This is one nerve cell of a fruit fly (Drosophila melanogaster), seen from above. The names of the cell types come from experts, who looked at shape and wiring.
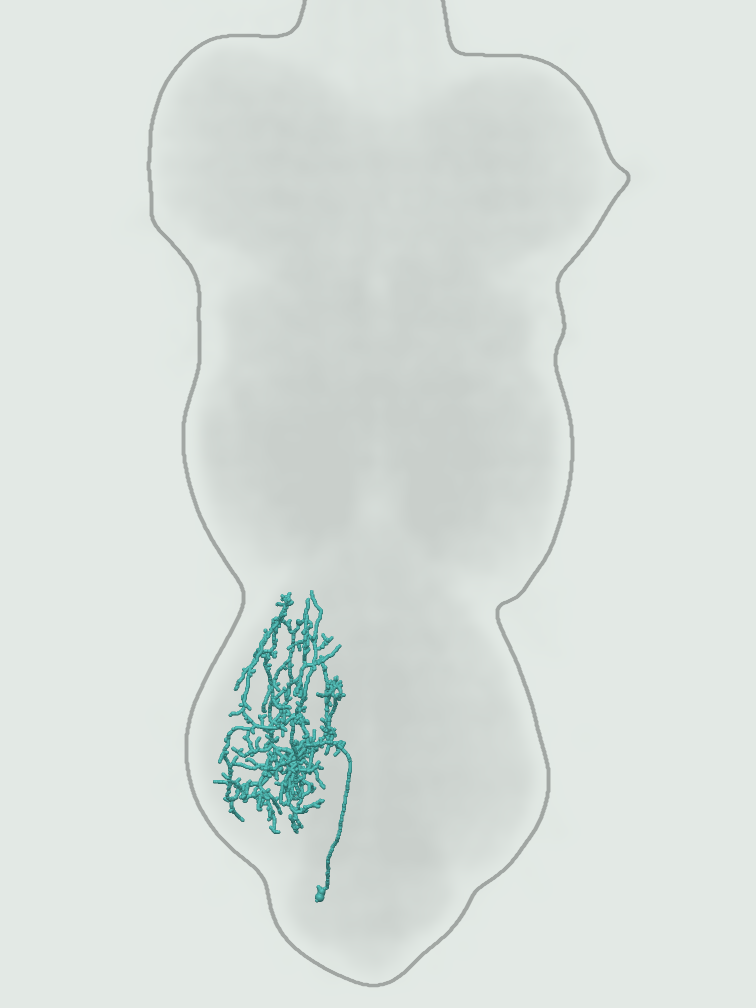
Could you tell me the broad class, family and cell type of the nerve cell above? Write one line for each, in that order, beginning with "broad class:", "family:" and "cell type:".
broad class: nerve-cord intrinsic neuron
family: hemilineage 03A
cell type: IN03A020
